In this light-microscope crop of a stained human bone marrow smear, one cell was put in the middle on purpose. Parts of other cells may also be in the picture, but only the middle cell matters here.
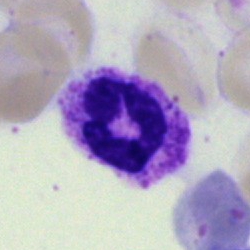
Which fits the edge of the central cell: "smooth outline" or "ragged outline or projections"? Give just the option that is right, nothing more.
Ragged outline or projections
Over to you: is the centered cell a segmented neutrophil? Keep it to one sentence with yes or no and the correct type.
Yes, the cell at the middle of the field is to be classed as a segmented neutrophil.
